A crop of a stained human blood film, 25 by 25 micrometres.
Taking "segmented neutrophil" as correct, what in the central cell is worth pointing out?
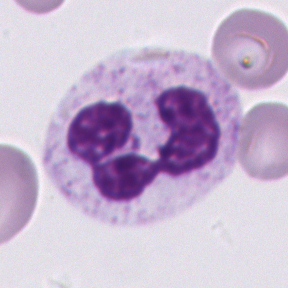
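What you have here is a segmented neutrophil, and the first thing that goes with that name is the nucleus, split into three lobes.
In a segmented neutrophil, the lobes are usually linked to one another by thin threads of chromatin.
The chromatin in this nucleus is dark purple and coarsely clumped. Around it the cytoplasm is plentiful and pale lilac-pink, which goes with the name as well.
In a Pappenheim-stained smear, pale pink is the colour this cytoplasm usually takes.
Fine purple granules lie scattered through that cytoplasm.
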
